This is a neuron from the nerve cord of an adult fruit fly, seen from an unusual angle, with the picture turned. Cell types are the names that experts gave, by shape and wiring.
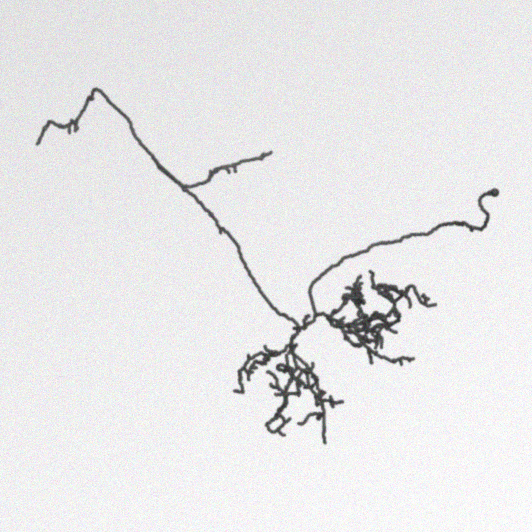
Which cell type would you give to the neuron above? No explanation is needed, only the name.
IN09B046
